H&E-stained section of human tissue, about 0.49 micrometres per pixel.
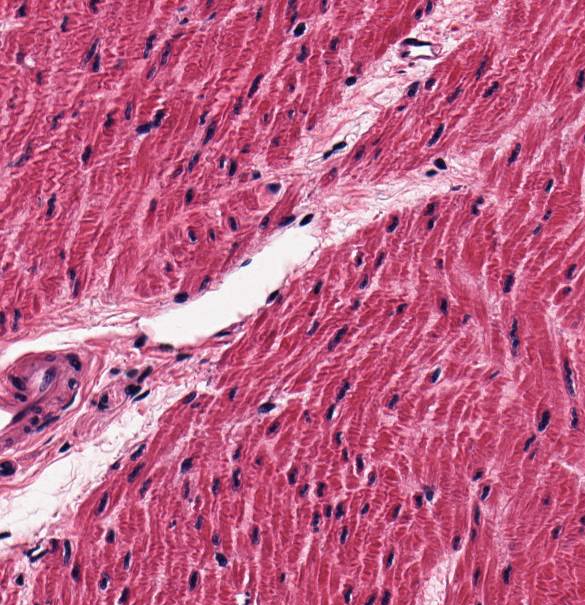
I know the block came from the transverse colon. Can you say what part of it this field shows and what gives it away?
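Smooth muscle, I'd say. The fibre cytoplasm stains deep pink.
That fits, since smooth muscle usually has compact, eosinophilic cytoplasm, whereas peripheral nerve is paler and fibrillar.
A pale, loose connective tissue band crosses diagonally from the left edge toward the upper right, holding a small muscular-walled vessel at the left edge and an elongated white empty space near the centre.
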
